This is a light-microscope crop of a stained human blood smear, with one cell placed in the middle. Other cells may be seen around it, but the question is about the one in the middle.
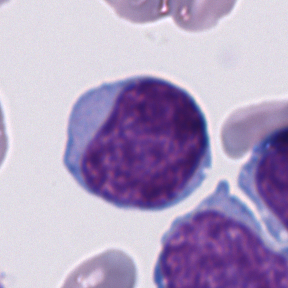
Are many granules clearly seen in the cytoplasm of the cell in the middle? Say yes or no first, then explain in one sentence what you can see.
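No. No granules are seen in the cytoplasm.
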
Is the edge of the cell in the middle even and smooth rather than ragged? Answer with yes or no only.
Yes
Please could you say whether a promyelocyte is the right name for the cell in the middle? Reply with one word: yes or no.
no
